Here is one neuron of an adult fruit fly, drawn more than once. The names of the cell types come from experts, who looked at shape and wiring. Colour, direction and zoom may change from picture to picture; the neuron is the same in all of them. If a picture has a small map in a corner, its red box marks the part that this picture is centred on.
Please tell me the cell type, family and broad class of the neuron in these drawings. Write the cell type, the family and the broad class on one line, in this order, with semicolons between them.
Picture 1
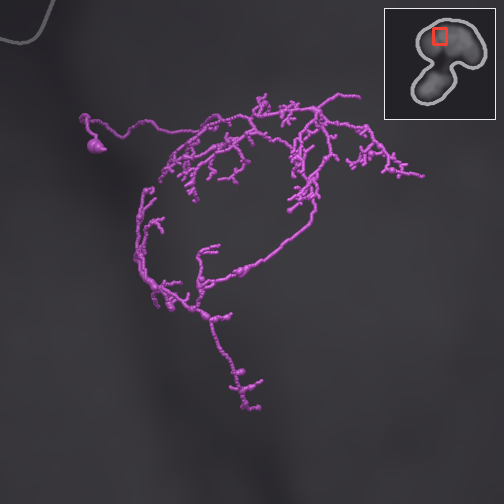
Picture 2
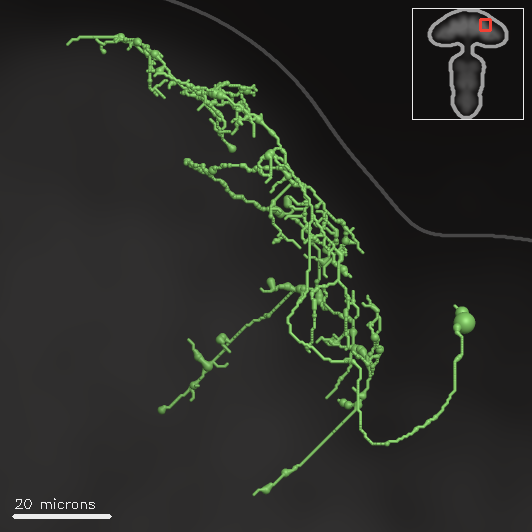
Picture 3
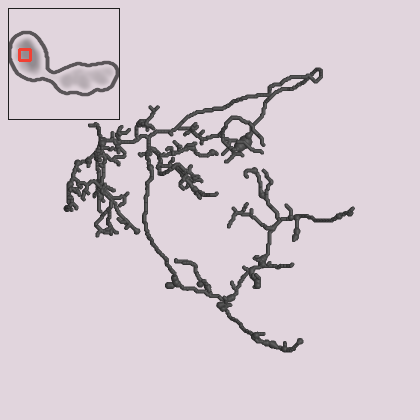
CB4167; hemilineage VLPl4_anterior; central-brain intrinsic neuron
